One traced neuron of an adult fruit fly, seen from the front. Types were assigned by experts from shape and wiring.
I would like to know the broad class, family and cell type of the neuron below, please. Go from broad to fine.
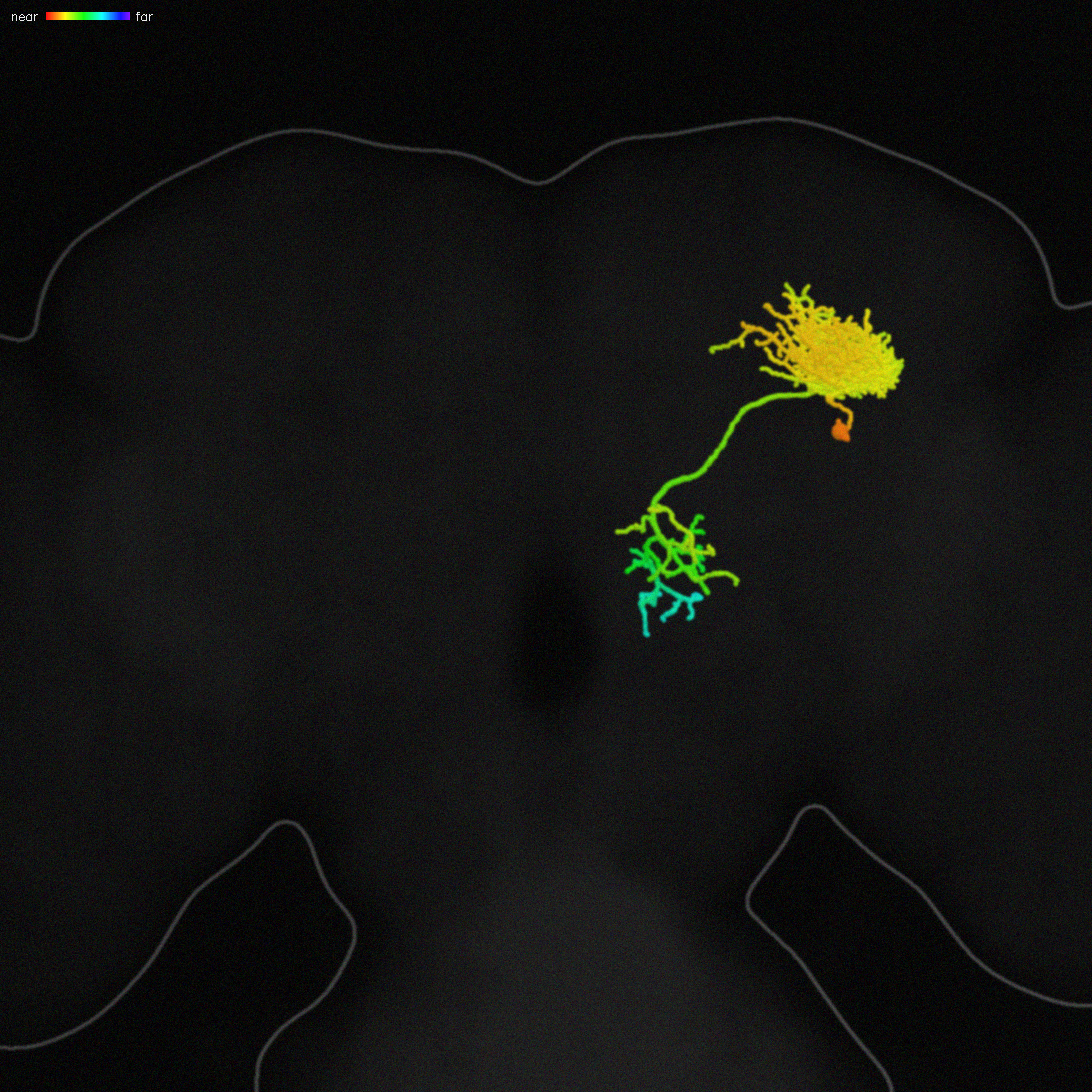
central-brain intrinsic neuron; hemilineage AOTUv3_dorsal; AOTU025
